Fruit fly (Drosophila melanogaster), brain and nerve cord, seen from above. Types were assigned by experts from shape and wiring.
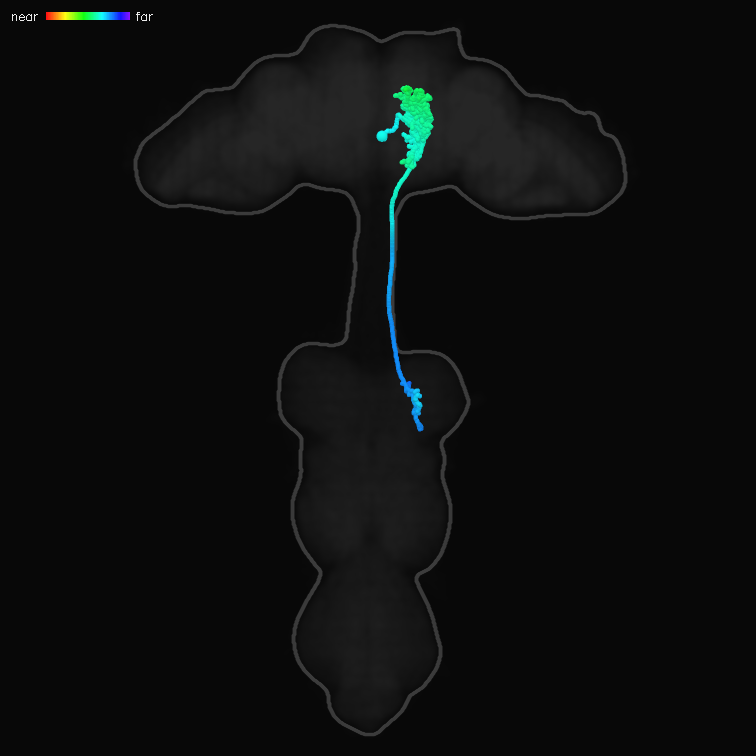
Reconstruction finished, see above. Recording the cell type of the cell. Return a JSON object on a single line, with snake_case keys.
{"cell_type": "DNge174"}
